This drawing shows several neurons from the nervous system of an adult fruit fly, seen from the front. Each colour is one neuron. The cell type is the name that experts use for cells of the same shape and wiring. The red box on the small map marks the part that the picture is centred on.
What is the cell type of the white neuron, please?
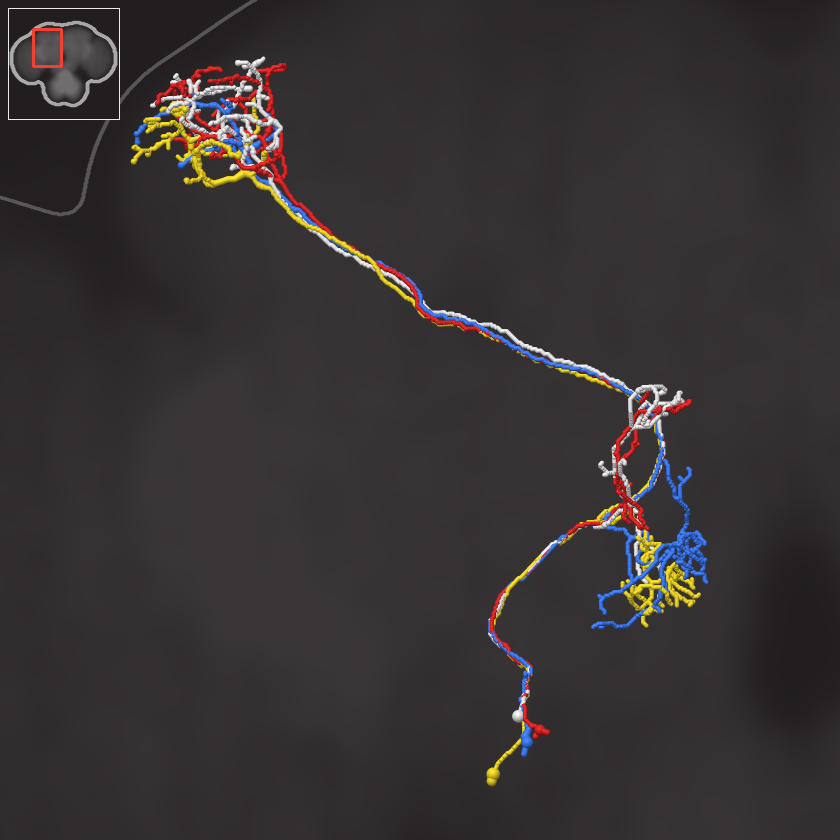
DM3_vPN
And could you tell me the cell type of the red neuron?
M_vPNml86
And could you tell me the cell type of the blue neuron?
CB2589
